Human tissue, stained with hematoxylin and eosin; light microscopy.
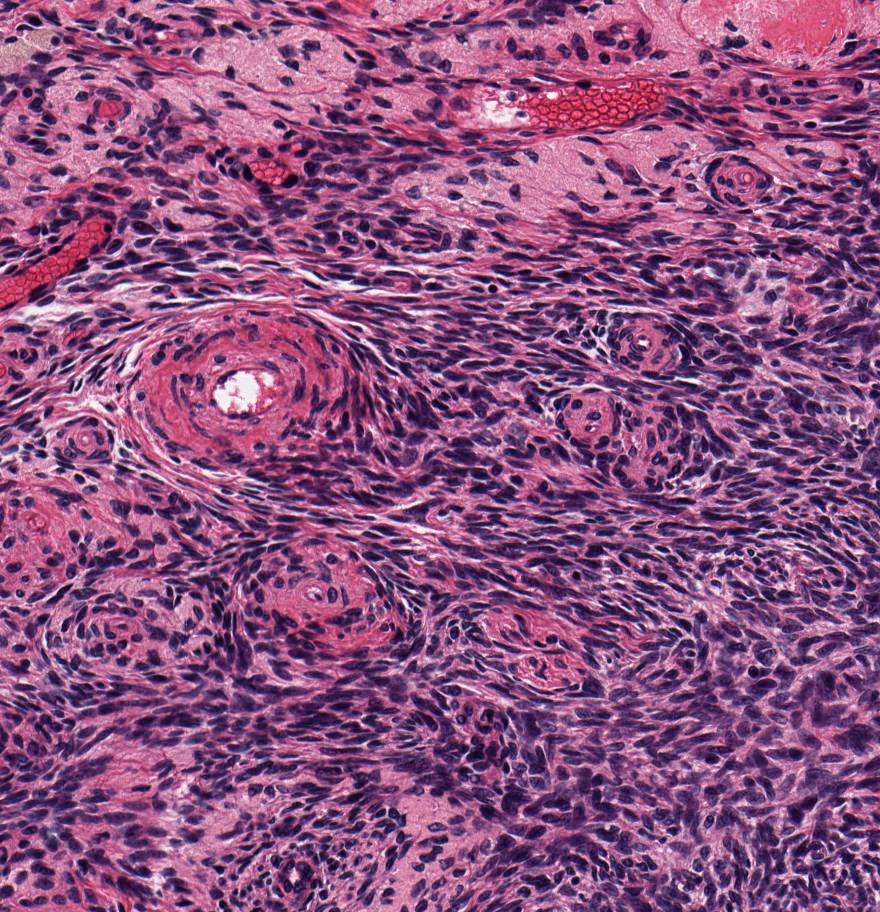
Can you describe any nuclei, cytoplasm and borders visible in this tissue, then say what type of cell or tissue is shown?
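Spindle cells form streaming fascicles that curve around multiple concentric whorls. Several smaller whorls with eosinophilic pink centres are scattered through the middle and lower field. Nuclei are elongated, oval and dark-staining; cell borders are poorly defined. Thin-walled vessels packed with red blood cells lie along the top and left edge. The tissue is ovary.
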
